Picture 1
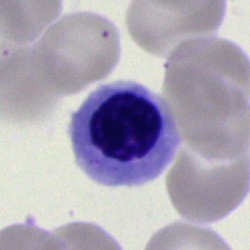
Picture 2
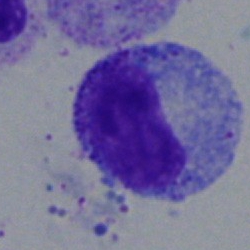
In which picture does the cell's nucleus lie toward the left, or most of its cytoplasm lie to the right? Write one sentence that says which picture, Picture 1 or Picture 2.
In picture 2, most of the cytoplasm is found to the right of the nucleus.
